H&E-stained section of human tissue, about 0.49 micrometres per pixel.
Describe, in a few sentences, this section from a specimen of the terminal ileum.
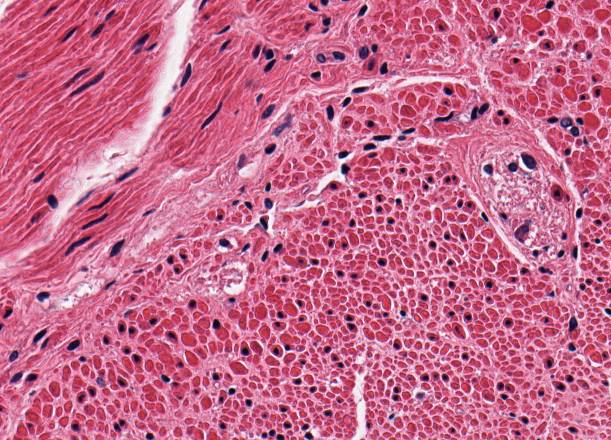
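Two smooth muscle layers meet: upper left cut lengthwise, the larger lower and right part across. Lengthwise fibres: diagonal, lower left to upper right; nuclei dark, elongated, cigar-shaped. Cross-cut fibres: small, rounded to polygonal pink profiles, only some showing a central nucleus.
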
